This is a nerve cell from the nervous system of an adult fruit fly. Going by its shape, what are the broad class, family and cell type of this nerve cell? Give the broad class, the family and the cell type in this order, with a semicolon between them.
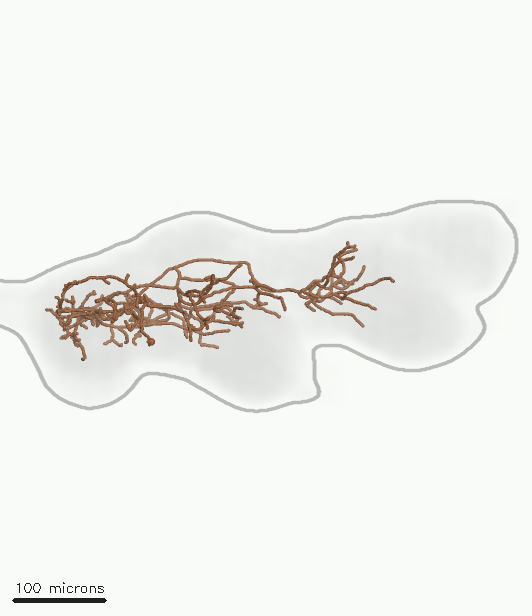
nerve-cord intrinsic neuron; hemilineage 12A; IN12A021_a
